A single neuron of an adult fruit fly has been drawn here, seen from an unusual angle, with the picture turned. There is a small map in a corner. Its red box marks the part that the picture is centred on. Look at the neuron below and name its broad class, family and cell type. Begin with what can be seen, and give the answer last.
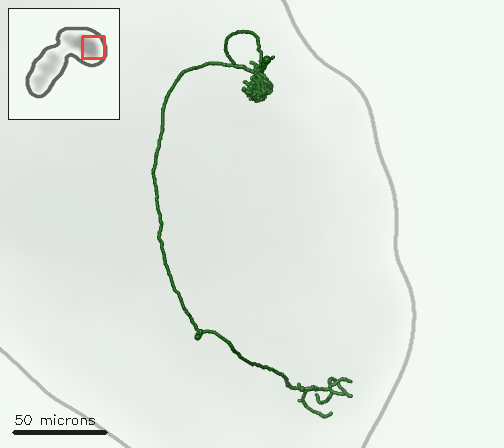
The cell body can be seen at the top of the picture. By the scale bar it is about 200 microns tall in this view. Its broad class is central-brain intrinsic neuron. Its family is hemilineage ALad1. Its cell type is DL2d_adPN.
